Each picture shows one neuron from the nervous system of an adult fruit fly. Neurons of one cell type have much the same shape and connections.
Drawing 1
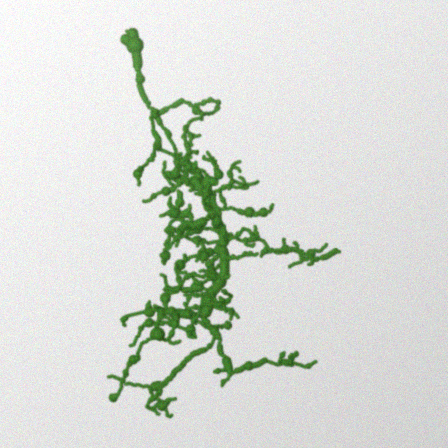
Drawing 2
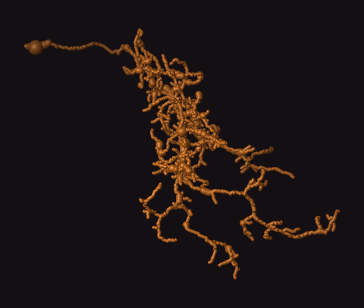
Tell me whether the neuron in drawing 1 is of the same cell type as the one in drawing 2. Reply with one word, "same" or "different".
same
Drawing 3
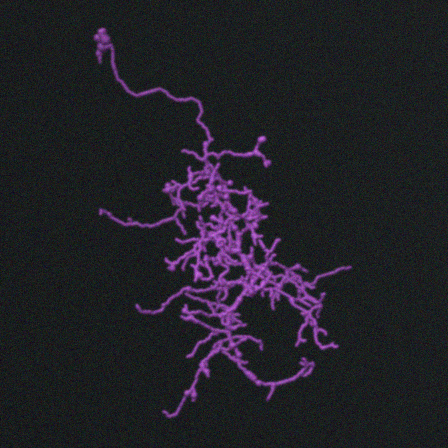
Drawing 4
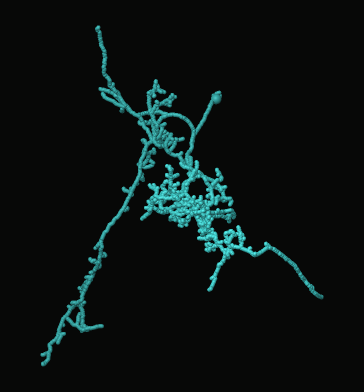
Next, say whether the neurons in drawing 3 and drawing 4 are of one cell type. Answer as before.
different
